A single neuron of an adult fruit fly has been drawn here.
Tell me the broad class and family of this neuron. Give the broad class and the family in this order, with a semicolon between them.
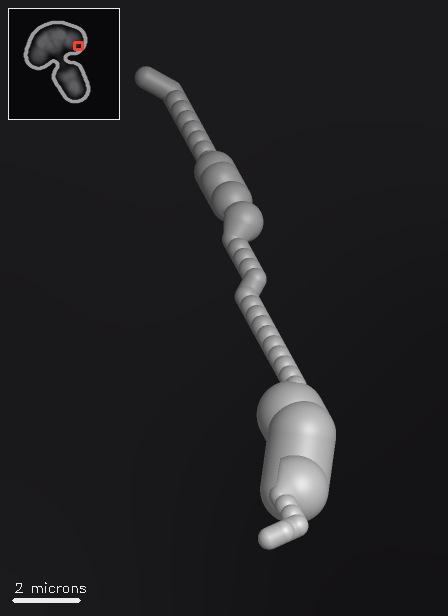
photoreceptor or other optic-lobe sensory neuron; class visual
